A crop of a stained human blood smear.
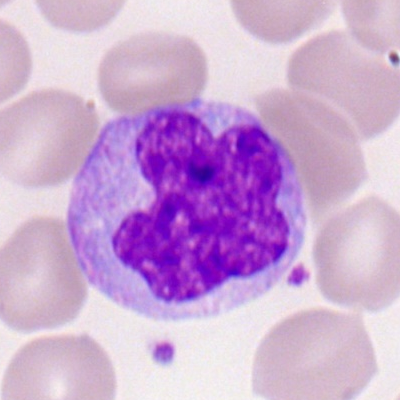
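Monocyte: the central cell in a stained human blood smear, light microscope. The dark purple chromatin is mottled with small lighter patches. Pale grey-blue cytoplasm forms a wide rim, broadest on the left side of the cell. Within this monocyte's cytoplasm there is at most a fine, faint granularity, and no coarse granules.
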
